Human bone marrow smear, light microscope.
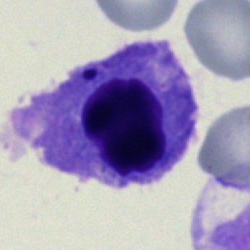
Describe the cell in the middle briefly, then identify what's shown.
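Its outline is irregular, ragged and frayed on the left side. The nucleus is off-centre, with the widest band of cytoplasm to its left. Just above the upper left of the nucleus, the cytoplasm holds a small dark round dot. No coarse granules are present in the cytoplasm. This is an erythroblast.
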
